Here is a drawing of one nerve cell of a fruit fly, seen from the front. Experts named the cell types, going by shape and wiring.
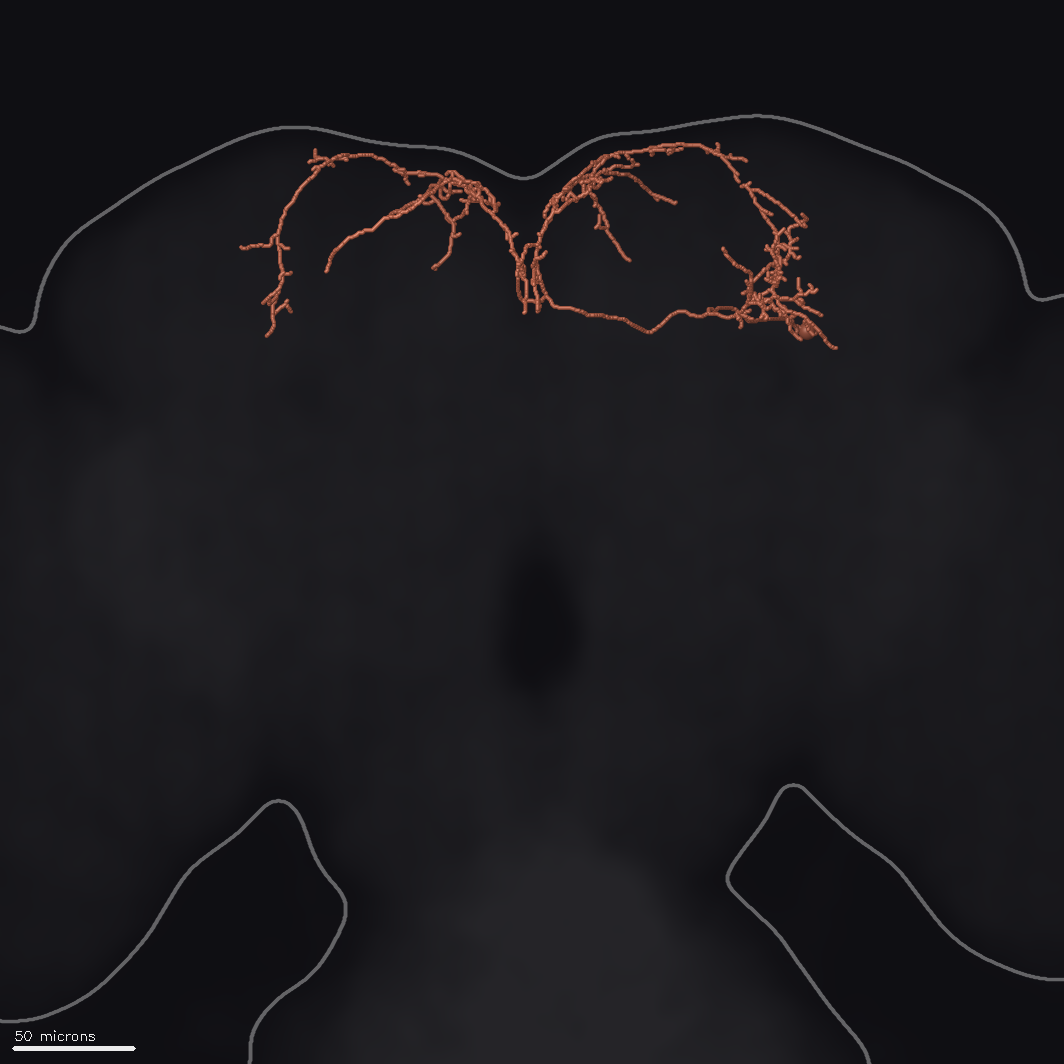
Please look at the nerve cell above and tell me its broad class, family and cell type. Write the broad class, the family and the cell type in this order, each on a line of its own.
central-brain intrinsic neuron
hemilineage SMPpv2_dorsal
SMP276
